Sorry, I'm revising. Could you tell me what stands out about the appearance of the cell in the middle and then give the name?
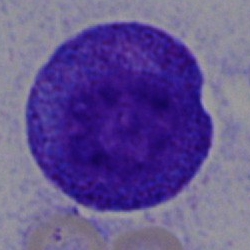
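Let me see: the outline is round, apart from a small notch on the right edge. The chromatin is finely stippled and deep purple, though a slight blur softens that fine detail. I find no vacuoles anywhere in it. This is a promyelocyte.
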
